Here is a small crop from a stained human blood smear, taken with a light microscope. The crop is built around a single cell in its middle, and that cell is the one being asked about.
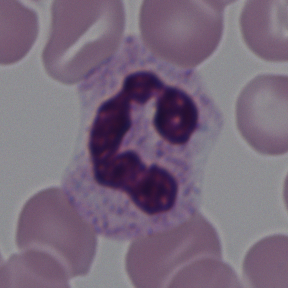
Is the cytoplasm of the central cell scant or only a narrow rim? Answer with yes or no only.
No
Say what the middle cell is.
segmented neutrophil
